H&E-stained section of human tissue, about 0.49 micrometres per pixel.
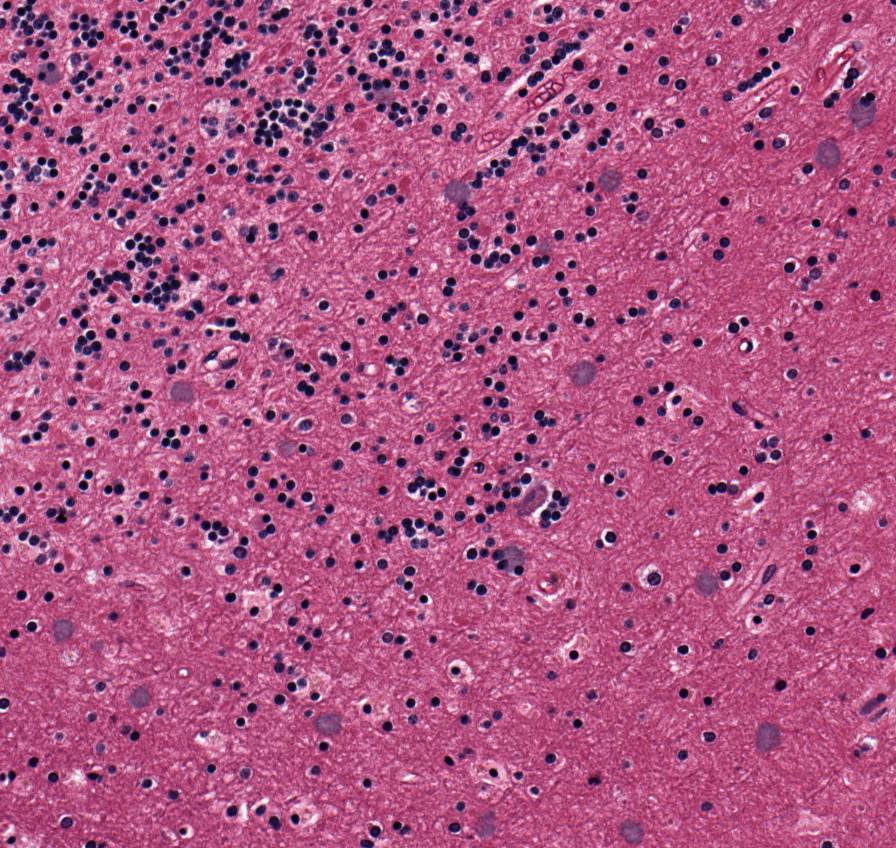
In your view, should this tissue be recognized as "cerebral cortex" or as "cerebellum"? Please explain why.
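This is cerebellum.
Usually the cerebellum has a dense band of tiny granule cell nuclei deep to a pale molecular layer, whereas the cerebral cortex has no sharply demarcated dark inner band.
Small, round, dark nuclei with barely visible cytoplasm crowd the upper left and thin out toward the lower right. Pink, finely fibrillary matrix lies between cells; single round dark nuclei, many in a clear halo, scatter across the paler lower and right parts.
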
